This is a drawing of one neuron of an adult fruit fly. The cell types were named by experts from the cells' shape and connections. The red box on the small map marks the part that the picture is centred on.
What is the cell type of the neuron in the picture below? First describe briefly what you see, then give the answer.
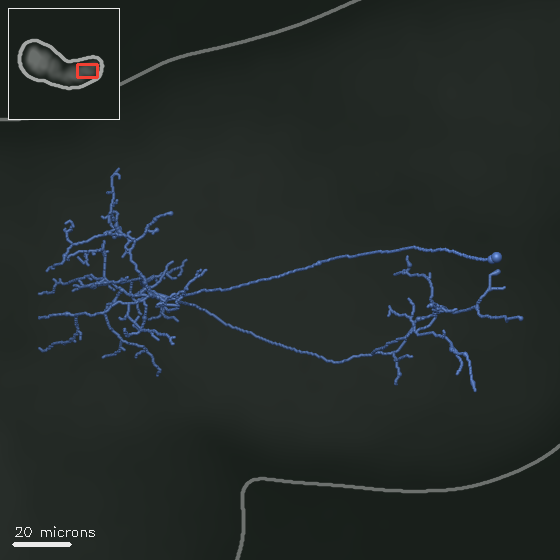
Its cell body lies on the right of the picture. By the scale bar it is about 170 microns wide in this view. The picture shows dozens of branch ends. It is a nerve-cord intrinsic neuron. The cell type is IN12B068_b.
